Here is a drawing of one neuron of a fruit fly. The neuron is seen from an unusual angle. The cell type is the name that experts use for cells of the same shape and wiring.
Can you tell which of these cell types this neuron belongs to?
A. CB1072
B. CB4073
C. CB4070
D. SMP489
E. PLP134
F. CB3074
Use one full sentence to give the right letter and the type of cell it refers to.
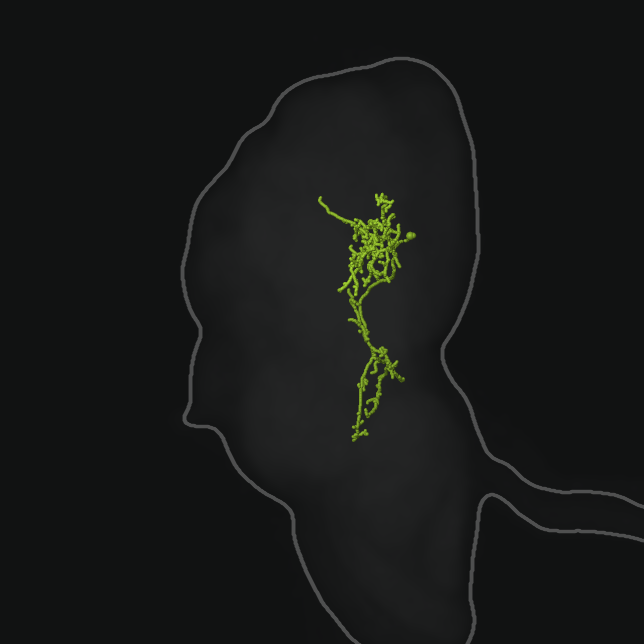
The cell type of the neuron is given by option E, PLP134.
